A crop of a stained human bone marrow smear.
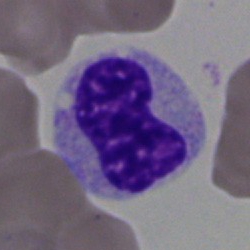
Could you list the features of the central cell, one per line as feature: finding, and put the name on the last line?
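Chromatin: dark purple clumps separated by paler streaks
Nucleoli: none visible in the nucleus
Granules: fine and lilac, scattered through the cytoplasm
Background: a small lilac fragment to the upper right of the cell
Identity: metamyelocyte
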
